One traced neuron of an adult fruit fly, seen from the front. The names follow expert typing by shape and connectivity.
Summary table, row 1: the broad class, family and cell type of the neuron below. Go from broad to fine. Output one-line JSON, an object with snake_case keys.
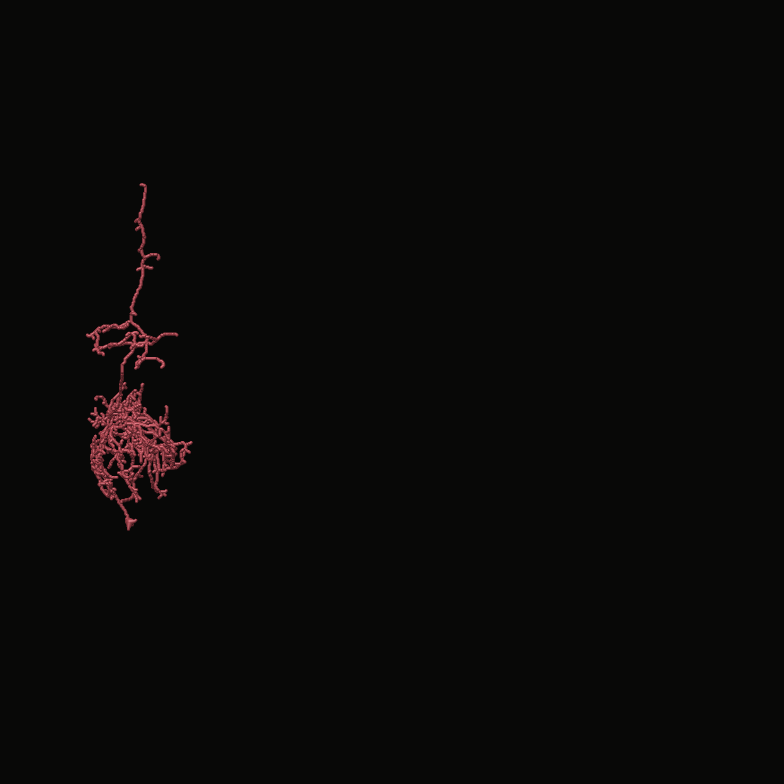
{"broad_class": "central-brain intrinsic neuron", "family": "hemilineage VLPl&p2_lateral", "cell_type": "AVLP137"}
